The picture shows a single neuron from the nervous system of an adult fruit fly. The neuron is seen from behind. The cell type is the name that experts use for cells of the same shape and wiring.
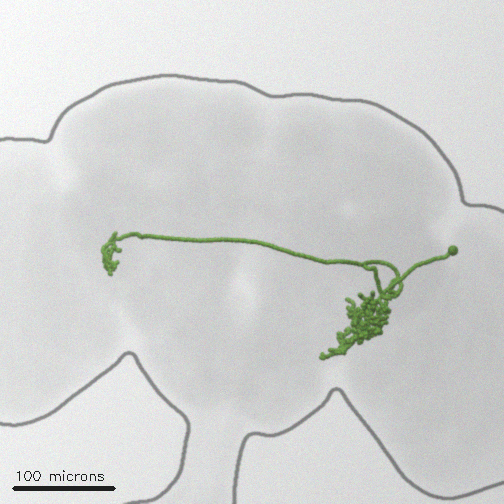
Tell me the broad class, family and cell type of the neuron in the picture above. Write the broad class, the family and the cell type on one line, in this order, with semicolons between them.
central-brain intrinsic neuron; hemilineage VLPl&d1_lateral; CB1695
